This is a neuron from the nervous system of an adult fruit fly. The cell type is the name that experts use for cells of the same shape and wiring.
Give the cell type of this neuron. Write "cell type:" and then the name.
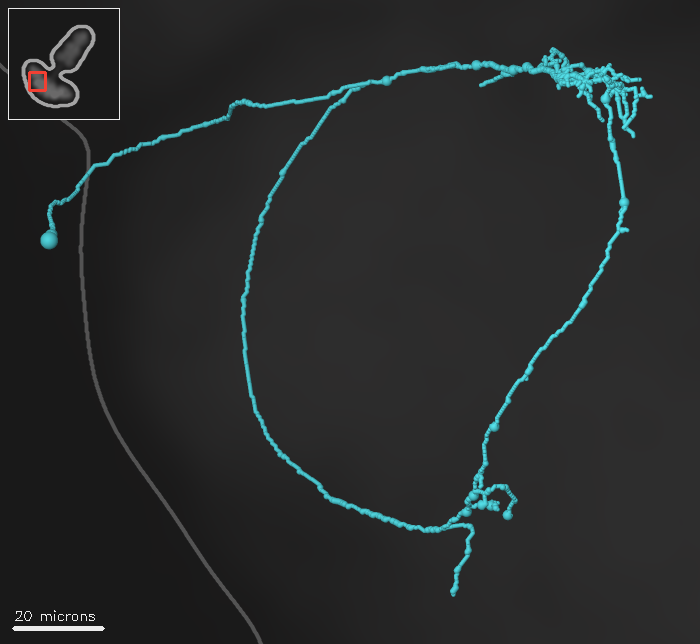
cell type: CB2873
